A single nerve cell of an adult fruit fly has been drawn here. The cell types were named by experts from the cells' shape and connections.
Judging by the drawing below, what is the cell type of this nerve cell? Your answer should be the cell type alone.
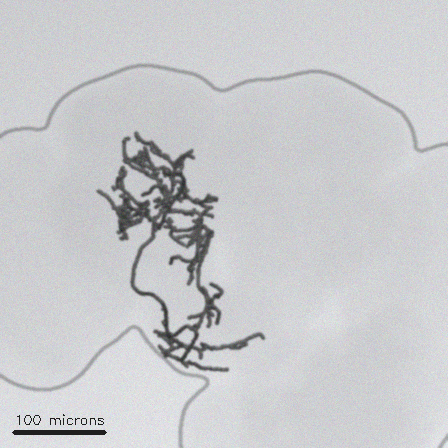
PVLP203m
